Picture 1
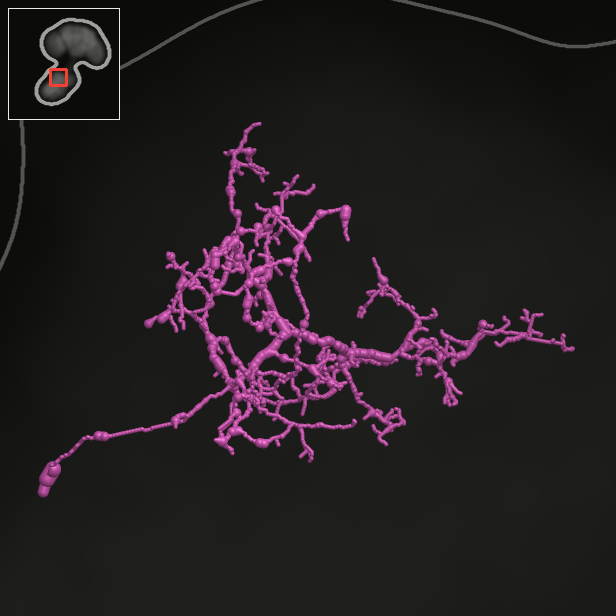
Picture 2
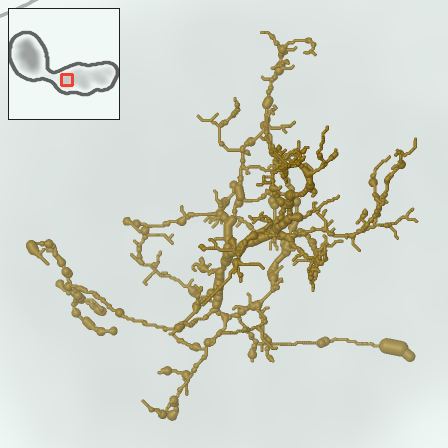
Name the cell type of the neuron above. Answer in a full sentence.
The cell type is IN20A.22A015.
